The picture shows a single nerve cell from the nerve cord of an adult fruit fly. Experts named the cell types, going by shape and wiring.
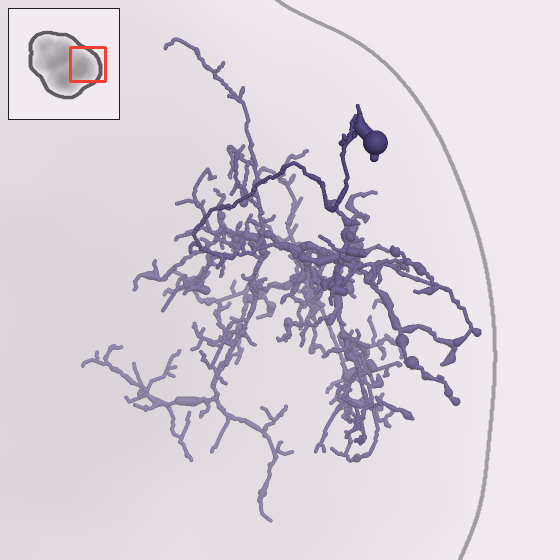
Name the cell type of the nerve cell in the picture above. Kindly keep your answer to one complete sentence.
Classified by cell type, this nerve cell is IN21A035.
